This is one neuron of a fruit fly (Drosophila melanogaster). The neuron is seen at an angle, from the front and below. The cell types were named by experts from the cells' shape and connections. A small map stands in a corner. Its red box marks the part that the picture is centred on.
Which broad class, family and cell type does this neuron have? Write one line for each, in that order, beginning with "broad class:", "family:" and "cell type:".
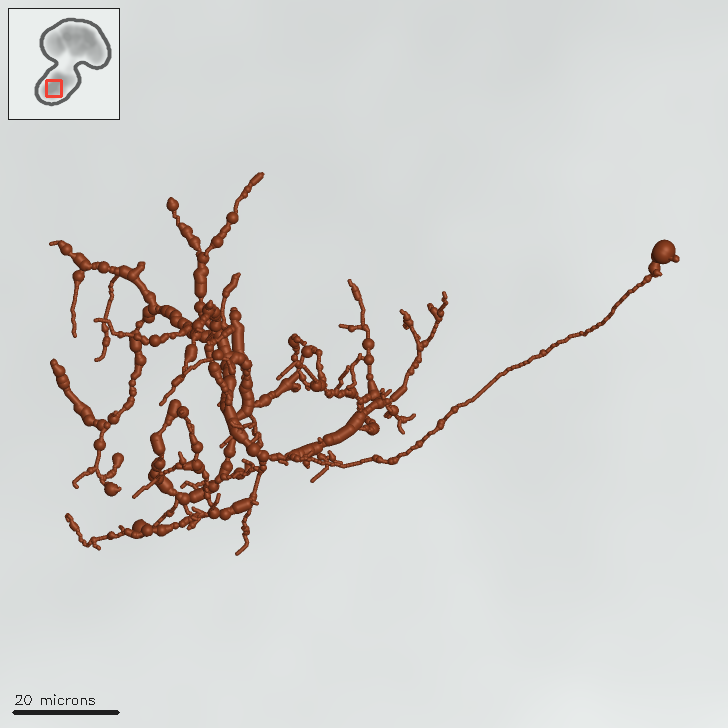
broad class: nerve-cord intrinsic neuron
family: hemilineage 13B
cell type: IN13B032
